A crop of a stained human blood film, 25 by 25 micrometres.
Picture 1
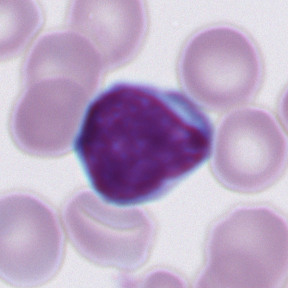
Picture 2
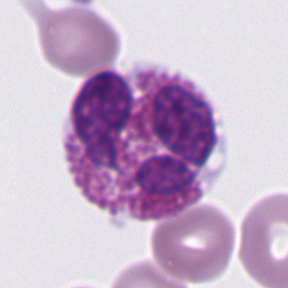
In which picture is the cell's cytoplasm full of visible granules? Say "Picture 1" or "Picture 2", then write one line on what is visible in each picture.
Picture 2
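Picture 1: No granules are visible in the cytoplasm.
Picture 2: The cytoplasm is densely packed with coarse, rounded granules.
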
